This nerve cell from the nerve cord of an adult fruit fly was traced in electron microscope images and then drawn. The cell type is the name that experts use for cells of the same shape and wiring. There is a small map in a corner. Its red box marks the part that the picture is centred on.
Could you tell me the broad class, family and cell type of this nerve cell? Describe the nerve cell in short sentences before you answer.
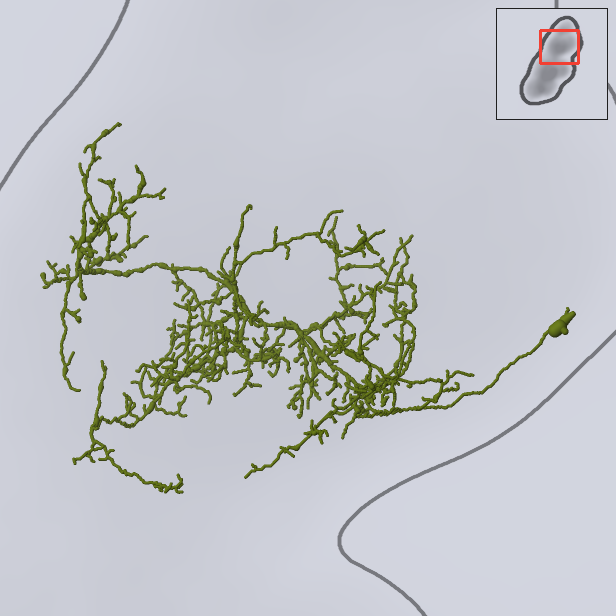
More than a hundred branch ends can be seen. In this view it is wider than it is tall. Its broad class is nerve-cord intrinsic neuron. Its family is hemilineage 13B. The cell type is IN13B022.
